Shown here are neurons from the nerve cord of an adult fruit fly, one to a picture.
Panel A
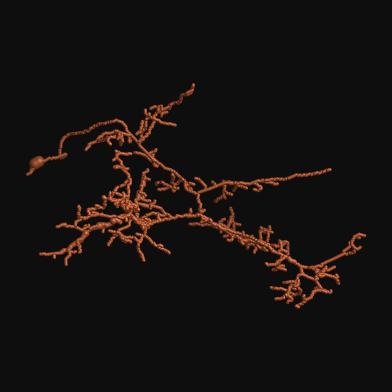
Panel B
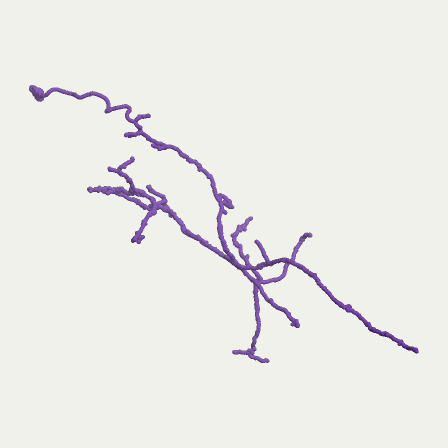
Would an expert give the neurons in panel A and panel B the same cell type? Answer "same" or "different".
same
